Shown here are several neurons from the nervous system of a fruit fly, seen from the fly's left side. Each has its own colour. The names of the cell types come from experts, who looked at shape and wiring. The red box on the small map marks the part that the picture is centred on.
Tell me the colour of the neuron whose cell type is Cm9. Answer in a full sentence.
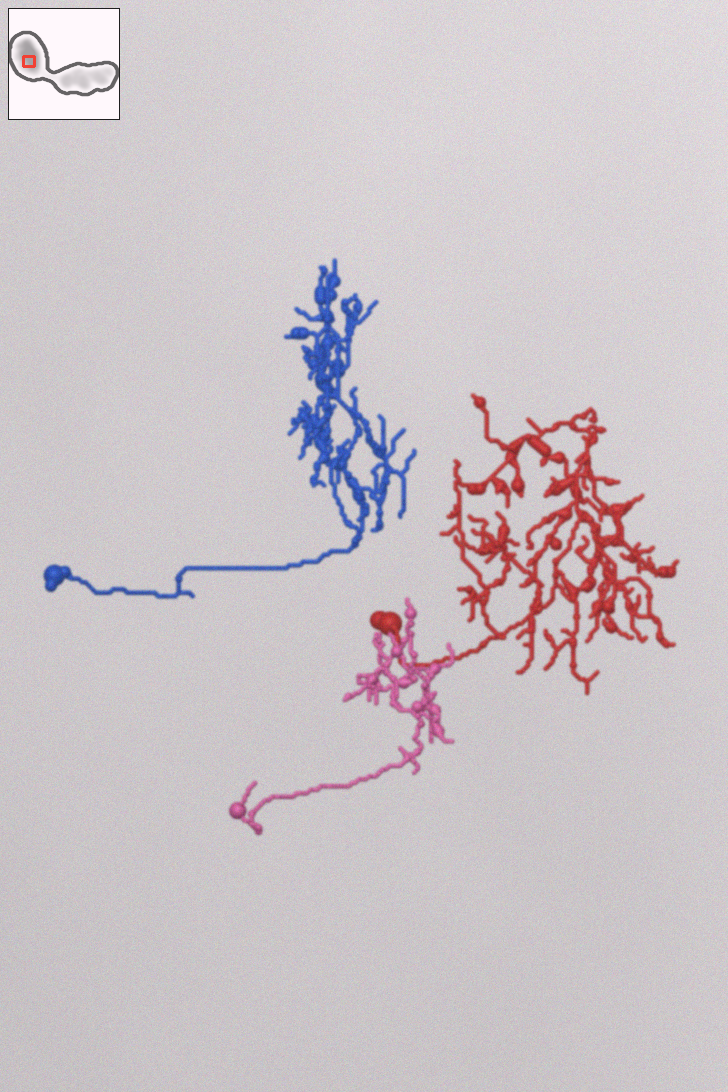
The colour is red.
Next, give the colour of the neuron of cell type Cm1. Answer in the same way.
The colour is pink.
